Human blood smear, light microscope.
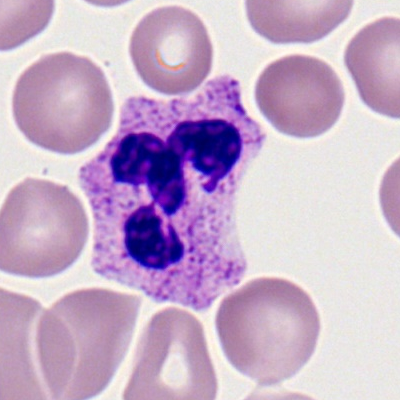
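Segmented neutrophil in the middle of the field. The nucleus is divided into three separate lobes, which are joined by thin strands of nuclear material. The chromatin is dark purple and coarsely clumped. Fine purplish granules are scattered throughout the cytoplasm.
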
